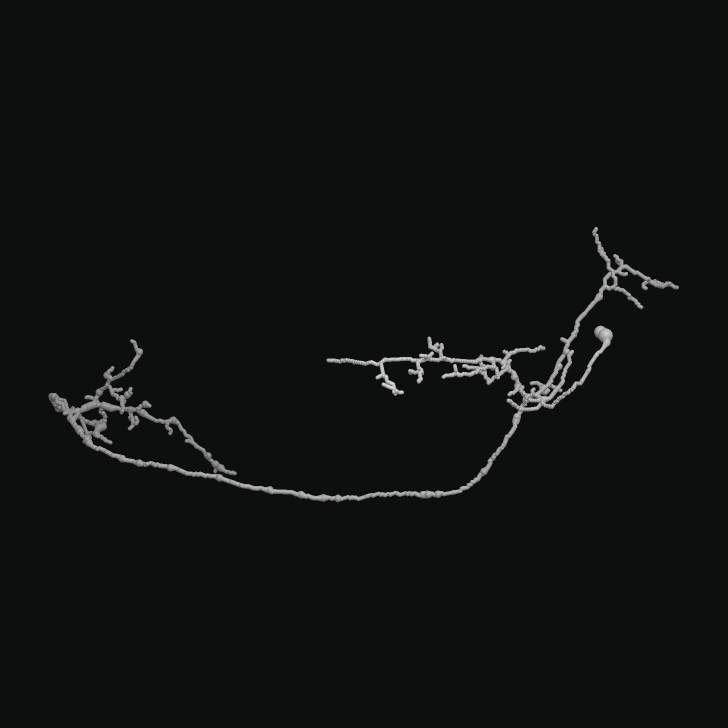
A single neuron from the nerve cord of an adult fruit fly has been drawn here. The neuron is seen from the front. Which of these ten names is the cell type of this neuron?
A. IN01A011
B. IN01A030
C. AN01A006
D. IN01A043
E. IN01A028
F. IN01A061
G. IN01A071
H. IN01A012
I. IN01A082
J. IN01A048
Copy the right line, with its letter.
I. IN01A082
